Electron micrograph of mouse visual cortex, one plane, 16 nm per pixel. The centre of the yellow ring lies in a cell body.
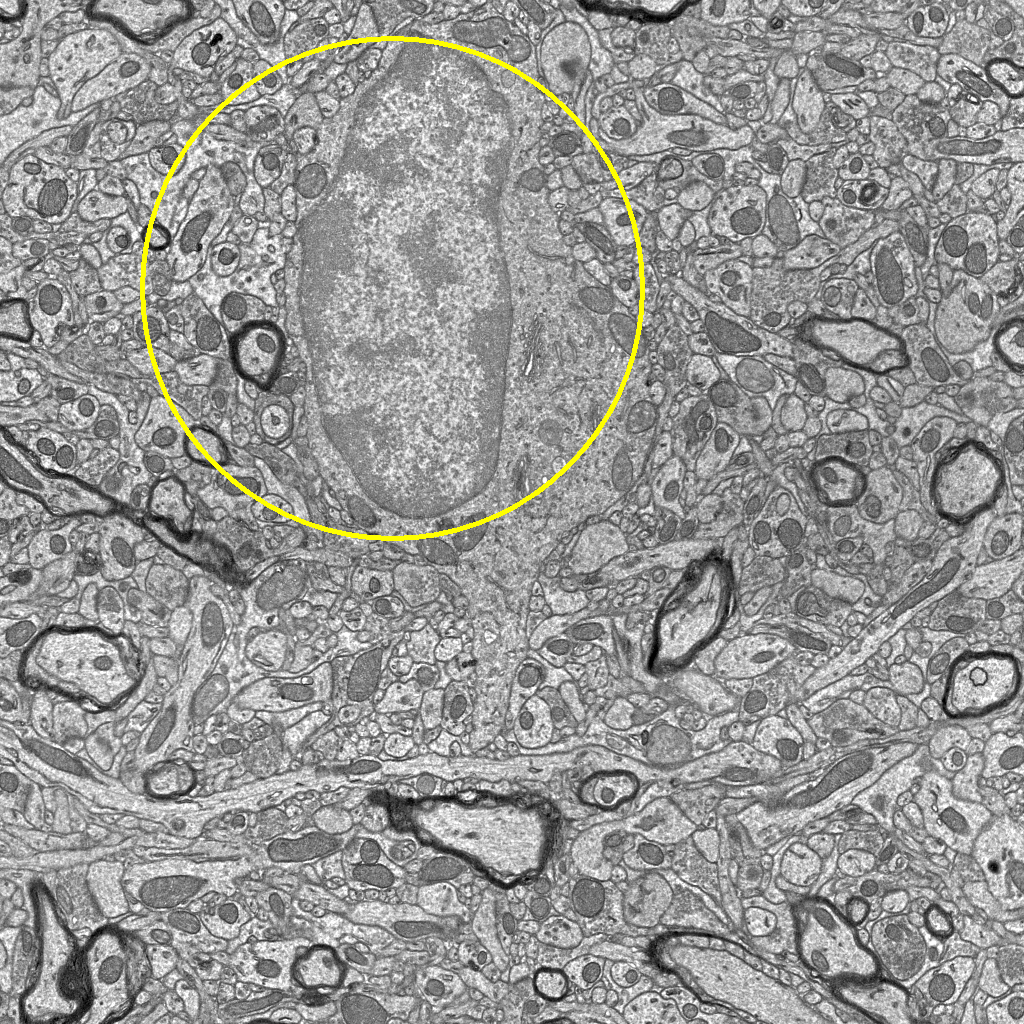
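Oligodendrocyte. The nucleus is elongated, its long axis running up and down, with a smooth outline and no deep folds of the envelope. Large dark chromatin clumps are scattered through paler nucleoplasm. A pale process leaves the body downward, below the nucleus.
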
